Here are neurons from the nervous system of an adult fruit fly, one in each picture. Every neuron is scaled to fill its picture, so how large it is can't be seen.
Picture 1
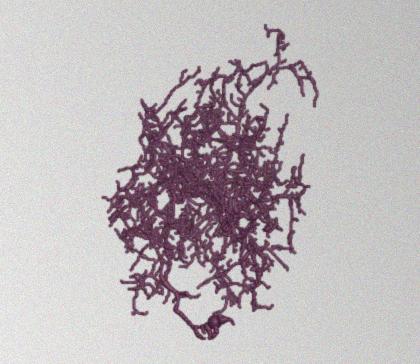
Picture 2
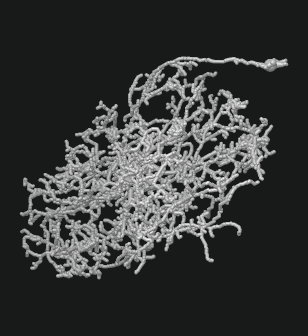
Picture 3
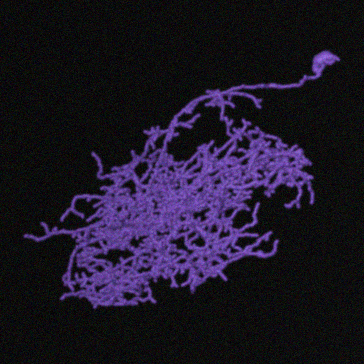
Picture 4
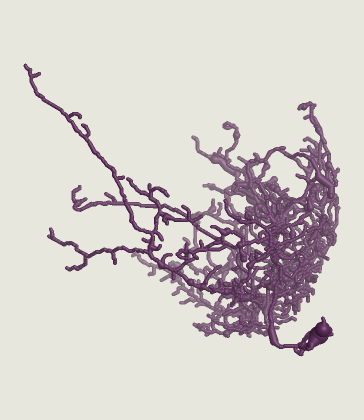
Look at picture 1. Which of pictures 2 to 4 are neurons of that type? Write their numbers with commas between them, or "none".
2, 3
